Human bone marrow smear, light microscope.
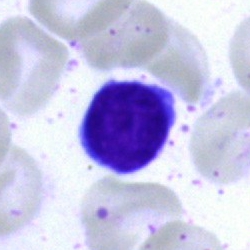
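Lymphocyte in the centre of the smear, a roughly round cell with a smooth outline. The nucleus takes up almost the whole cell, and its chromatin is dark purple and densely packed. Cytoplasm is scant, at most a very thin rim at the edge of the nucleus.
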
